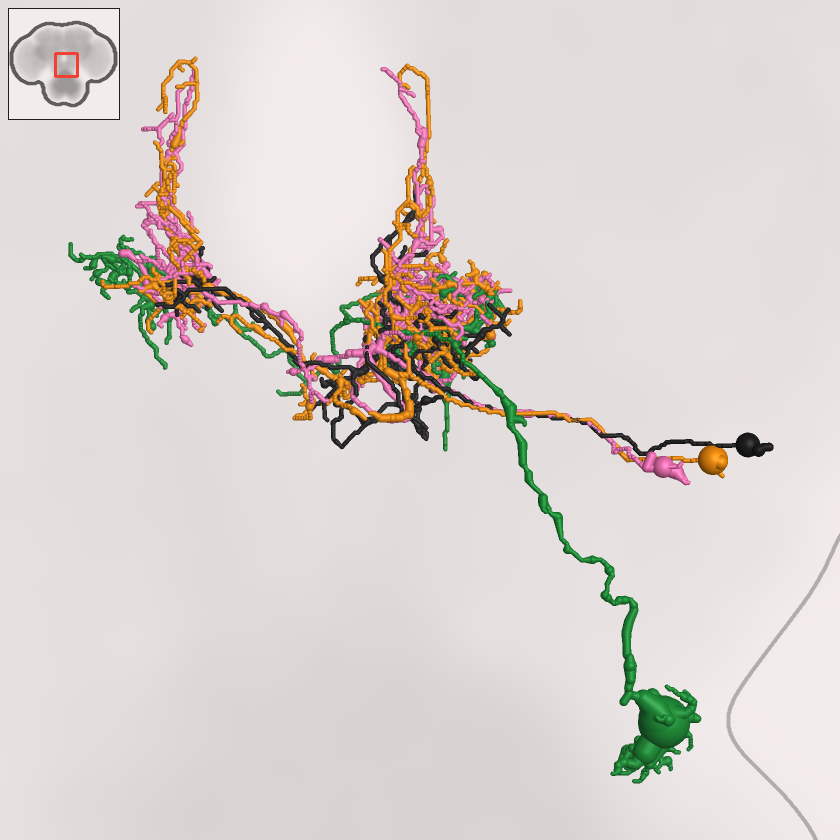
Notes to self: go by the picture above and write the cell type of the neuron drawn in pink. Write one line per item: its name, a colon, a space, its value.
cell type: PRW040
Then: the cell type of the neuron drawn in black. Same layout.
cell type: PRW035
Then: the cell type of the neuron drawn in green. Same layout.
cell type: ISN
